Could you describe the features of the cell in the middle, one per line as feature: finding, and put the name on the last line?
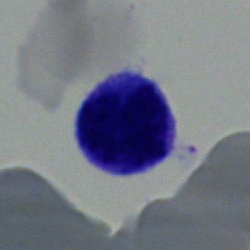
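Nucleus: fills almost the whole cell
Cytoplasm: no clear rim visible around the nucleus
Chromatin: dense, dark blue-purple throughout
Nucleoli: none seen
Name: lymphocyte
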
